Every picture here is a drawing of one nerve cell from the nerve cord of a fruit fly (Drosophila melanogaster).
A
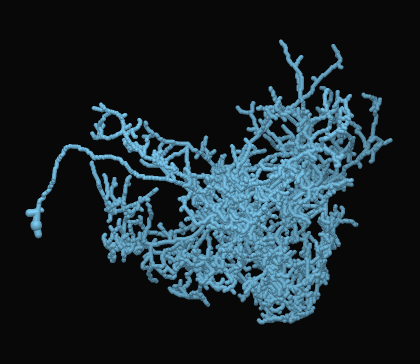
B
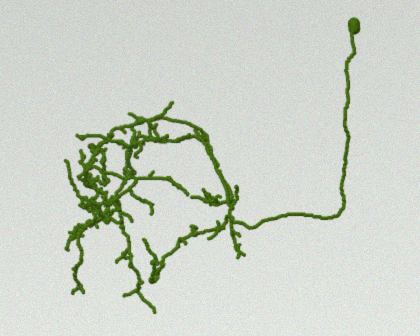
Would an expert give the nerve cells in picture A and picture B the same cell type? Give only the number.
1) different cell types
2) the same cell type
1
